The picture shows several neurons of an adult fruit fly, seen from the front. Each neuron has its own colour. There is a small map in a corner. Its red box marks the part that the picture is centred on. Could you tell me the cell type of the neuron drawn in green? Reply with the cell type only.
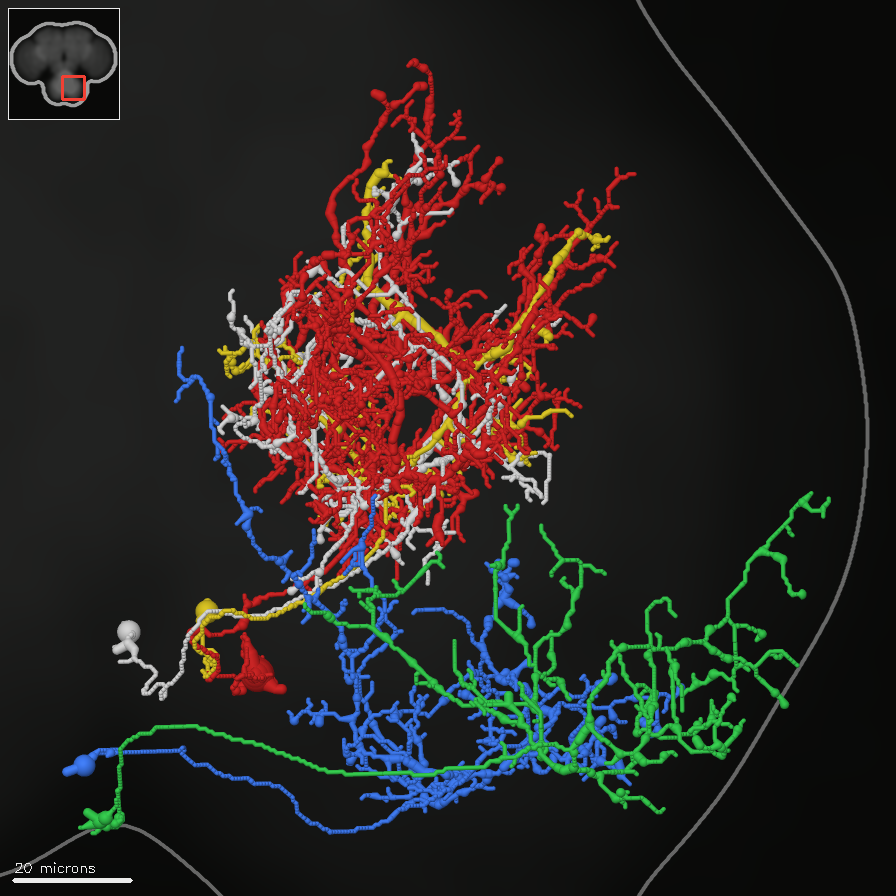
IN13B052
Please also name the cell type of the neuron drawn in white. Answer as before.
IN13B050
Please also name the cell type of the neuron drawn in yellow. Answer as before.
IN13B057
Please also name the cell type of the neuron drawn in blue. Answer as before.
IN13B042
